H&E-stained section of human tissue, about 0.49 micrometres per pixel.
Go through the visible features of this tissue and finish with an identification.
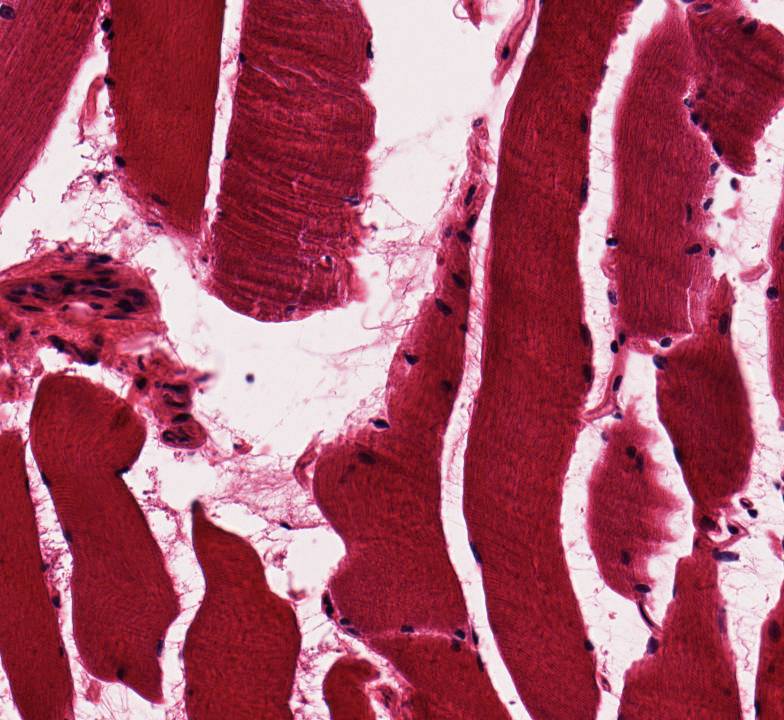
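Dark oval nuclei sit at the edges of the muscle fibres, not in their centres. Fine cross-striations run across a fibre in the upper centre of the field. The fibre cytoplasm is a deep, uniform red-pink. At the left edge, about halfway down, lies a small cluster of cells with crowded, dark, elongated nuclei. The tissue is skeletal muscle.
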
